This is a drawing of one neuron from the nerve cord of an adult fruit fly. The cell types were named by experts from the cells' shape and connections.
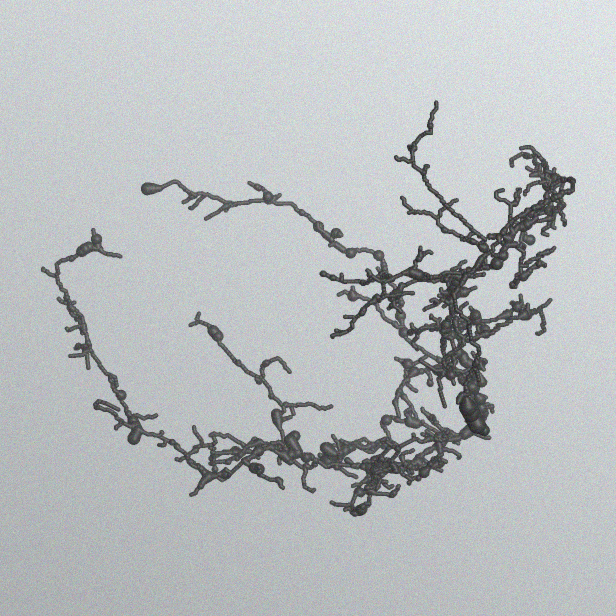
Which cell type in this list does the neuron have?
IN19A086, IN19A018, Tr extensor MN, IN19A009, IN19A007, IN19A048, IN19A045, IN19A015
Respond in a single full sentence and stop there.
The neuron here falls under cell type IN19A048.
